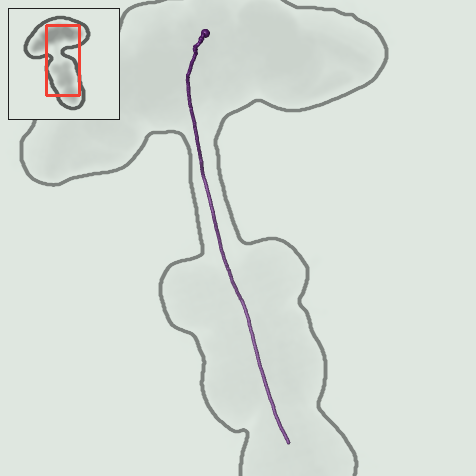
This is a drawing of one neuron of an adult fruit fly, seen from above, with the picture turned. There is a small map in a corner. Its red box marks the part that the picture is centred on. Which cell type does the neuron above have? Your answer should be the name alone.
LgAG3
